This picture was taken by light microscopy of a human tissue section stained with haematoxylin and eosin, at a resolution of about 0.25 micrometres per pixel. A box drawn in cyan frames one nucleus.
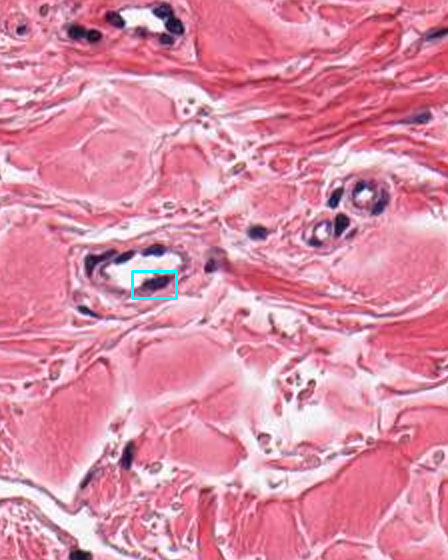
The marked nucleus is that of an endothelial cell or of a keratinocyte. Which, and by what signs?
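It is an endothelial cell. The nucleus is elongated and flattened, and stains dark and fairly evenly throughout. The nucleus lies directly along the lower edge of a small open lumen, with its long axis following the curve of the lumen. Hardly any cytoplasm can be made out around the nucleus; it appears as a thin pale rim merging into the vessel wall. The cell forms part of the thin lining of a small vessel that is surrounded by pink fibres.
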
